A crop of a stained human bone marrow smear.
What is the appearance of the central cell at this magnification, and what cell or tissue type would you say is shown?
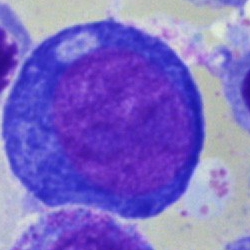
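A smooth, round outline bounds the cell. Its nucleus is placed off-centre toward the right. Chromatin is finely granular and evenly distributed. Immediately above the nucleus, the cytoplasm contains a pale, clear area. The cell is a proerythroblast.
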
